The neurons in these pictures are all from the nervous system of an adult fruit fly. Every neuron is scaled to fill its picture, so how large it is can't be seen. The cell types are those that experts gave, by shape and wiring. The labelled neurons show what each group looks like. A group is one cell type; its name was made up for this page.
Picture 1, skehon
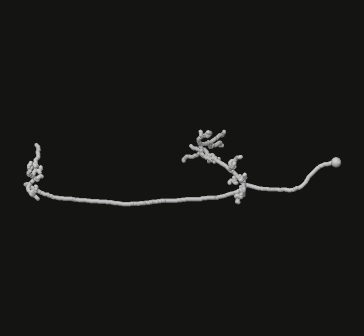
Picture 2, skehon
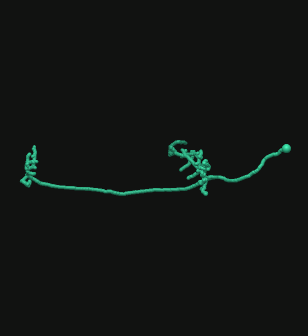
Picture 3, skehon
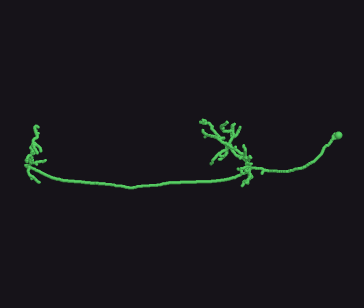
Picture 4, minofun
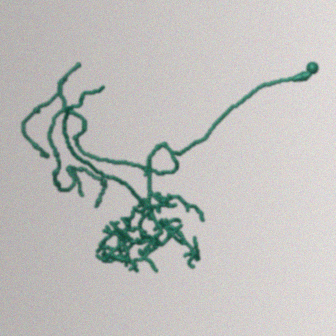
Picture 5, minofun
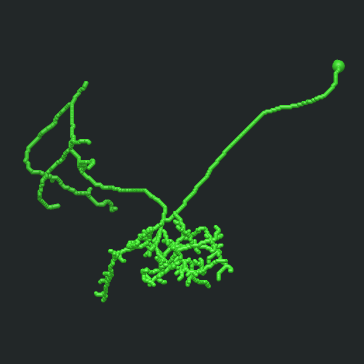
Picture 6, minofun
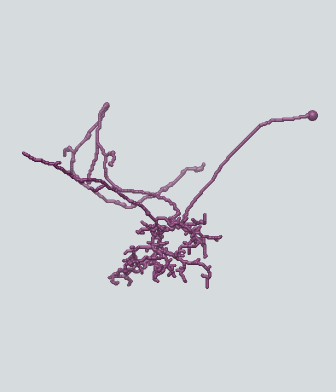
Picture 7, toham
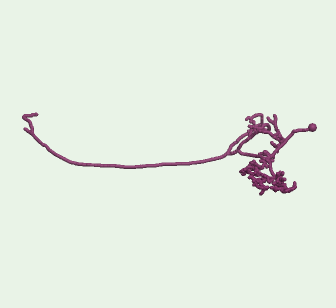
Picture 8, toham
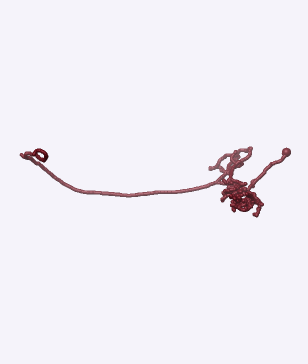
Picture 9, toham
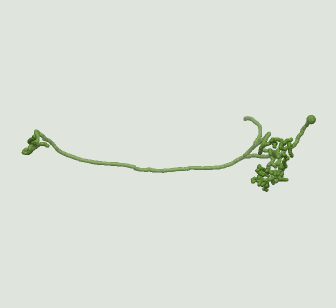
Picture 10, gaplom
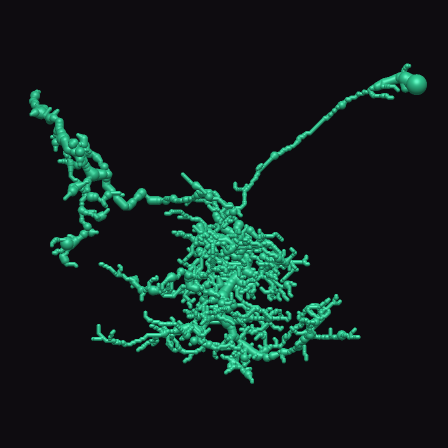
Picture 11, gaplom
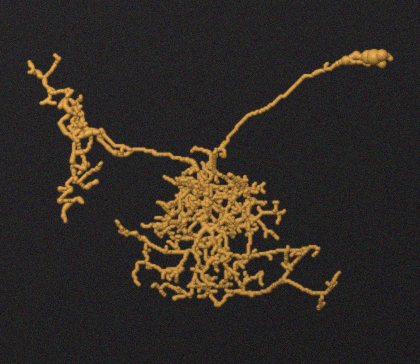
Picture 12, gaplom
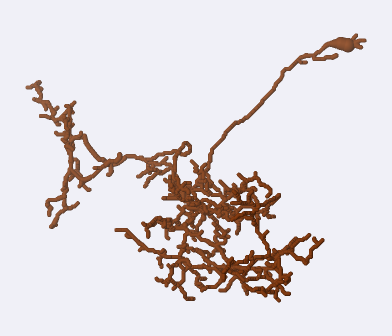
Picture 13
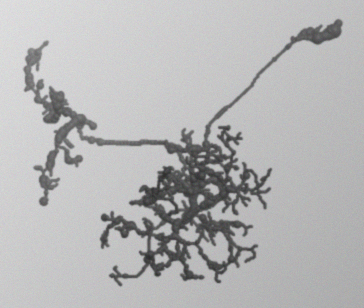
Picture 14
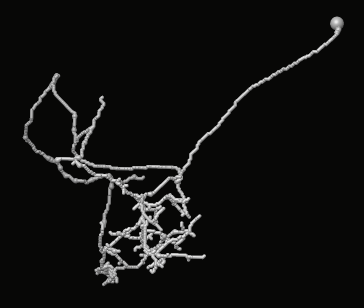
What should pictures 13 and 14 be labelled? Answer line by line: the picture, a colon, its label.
13: gaplom
14: minofun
